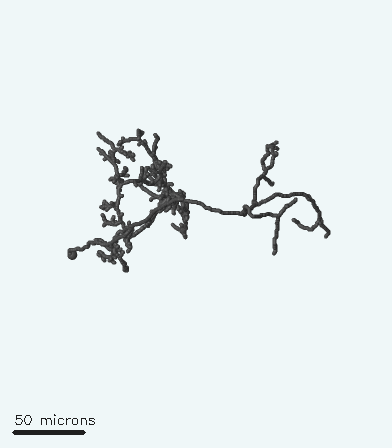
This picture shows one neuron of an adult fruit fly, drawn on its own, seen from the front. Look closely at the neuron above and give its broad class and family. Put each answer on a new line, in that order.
nerve-cord intrinsic neuron
hemilineage 08B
